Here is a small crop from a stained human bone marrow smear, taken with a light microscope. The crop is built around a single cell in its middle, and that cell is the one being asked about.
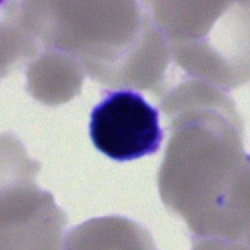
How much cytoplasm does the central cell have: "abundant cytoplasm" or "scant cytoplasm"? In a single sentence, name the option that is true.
The cytoplasm of this cell is scant, a narrow rim.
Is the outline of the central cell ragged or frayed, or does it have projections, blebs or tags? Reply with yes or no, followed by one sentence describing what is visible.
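Yes. A small pinkish-purple tag sits on the upper-left edge of the cell.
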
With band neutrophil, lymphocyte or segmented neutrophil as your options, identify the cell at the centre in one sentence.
The centrally placed cell is classified as a lymphocyte.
